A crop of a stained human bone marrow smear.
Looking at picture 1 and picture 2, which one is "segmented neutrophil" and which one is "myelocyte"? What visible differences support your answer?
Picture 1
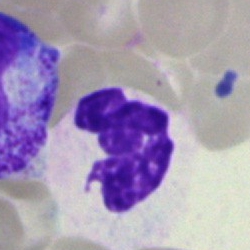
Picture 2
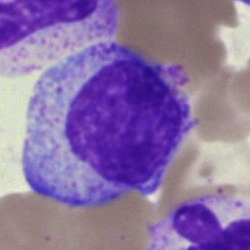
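Picture 1 shows a segmented neutrophil, and picture 2 shows a myelocyte. In the segmented neutrophil, the chromatin is dense and dark purple, broken only by a few small pale clefts.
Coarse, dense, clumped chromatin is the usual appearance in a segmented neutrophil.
No nucleoli are visible in its nucleus, and the outer edge of the cell is faint, merging with the background. In the myelocyte, the cytoplasm is pale blue, and the nucleus sits off-centre toward the right side of the cell. Red cells press against the top and bottom edges of the myelocyte. Neither cell has clear vacuoles in its cytoplasm.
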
